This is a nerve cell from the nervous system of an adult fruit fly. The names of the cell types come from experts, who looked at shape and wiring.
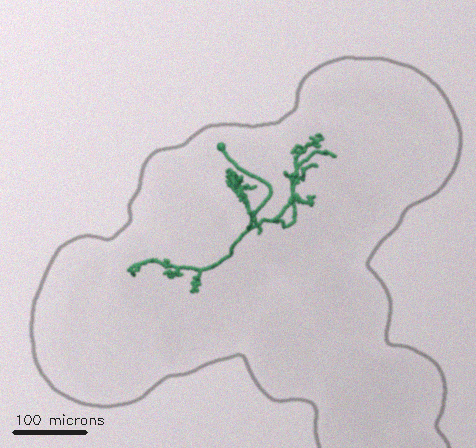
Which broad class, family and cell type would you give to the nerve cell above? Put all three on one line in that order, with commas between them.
central-brain intrinsic neuron, hemilineage PSa1, AVLP462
